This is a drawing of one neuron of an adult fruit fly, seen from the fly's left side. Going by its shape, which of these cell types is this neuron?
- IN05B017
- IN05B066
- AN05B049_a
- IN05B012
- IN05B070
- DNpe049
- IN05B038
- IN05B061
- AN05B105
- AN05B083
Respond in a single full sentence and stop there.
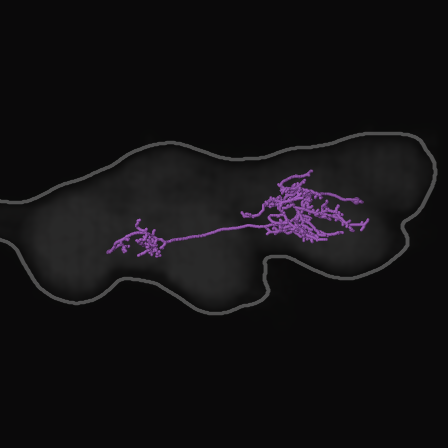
The neuron is a member of cell type IN05B038.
